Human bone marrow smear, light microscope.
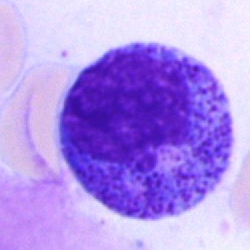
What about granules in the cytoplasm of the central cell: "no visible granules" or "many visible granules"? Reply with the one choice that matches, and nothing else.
Many visible granules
